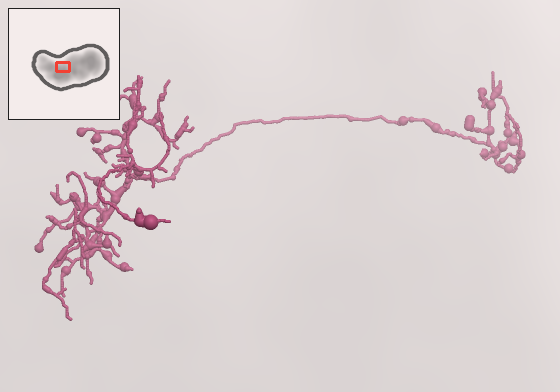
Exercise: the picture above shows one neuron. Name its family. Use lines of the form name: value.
family: Tm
